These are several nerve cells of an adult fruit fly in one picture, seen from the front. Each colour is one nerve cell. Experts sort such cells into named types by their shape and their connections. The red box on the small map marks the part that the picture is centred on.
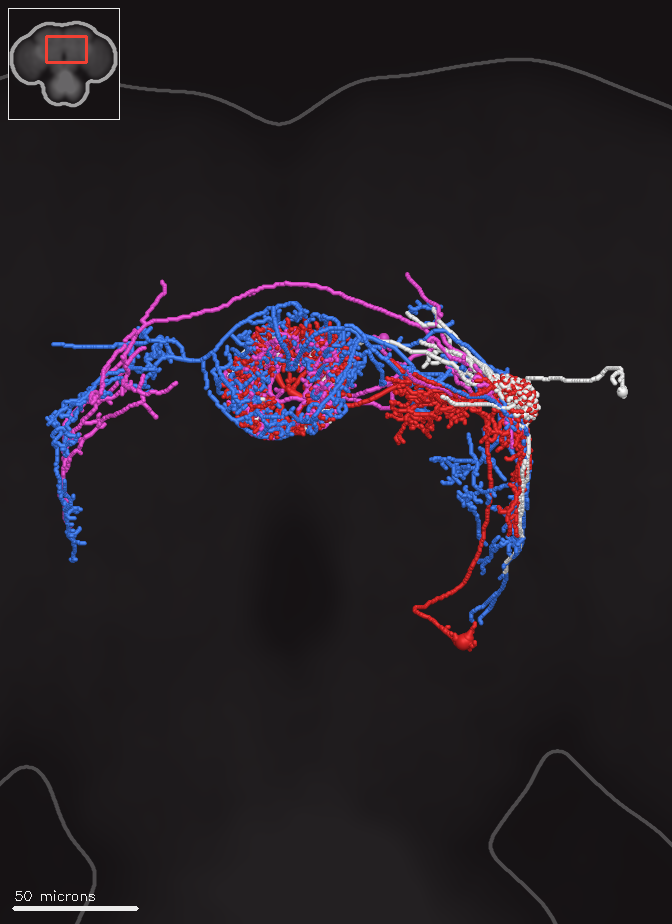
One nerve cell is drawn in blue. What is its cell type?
ExR2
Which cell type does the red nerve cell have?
ExR4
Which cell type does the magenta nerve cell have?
ExR7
